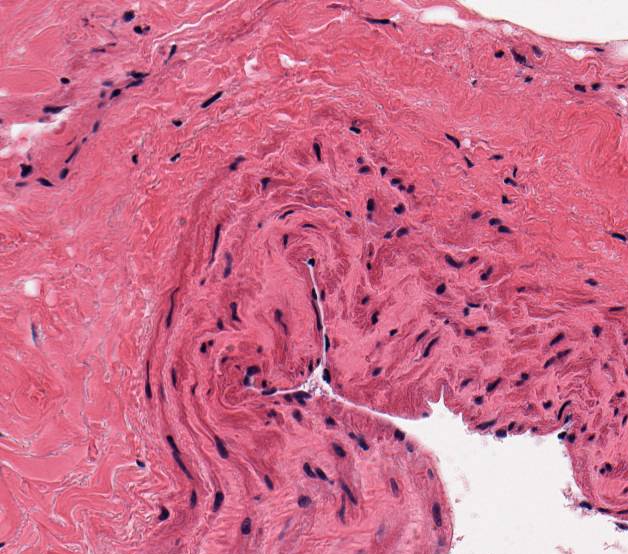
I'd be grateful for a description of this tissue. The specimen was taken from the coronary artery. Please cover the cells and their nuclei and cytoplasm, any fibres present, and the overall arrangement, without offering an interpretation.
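Nuclei: dark, elongated and spindle-shaped, aligned with the fibres. Distribution: more numerous in the centre and right of the field than in the wavy collagen at the upper left. Collagen: at the left and top, the fibres are wavy and loosely separated by thin pale clefts. Absent: no glands or fat cells anywhere in the field.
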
